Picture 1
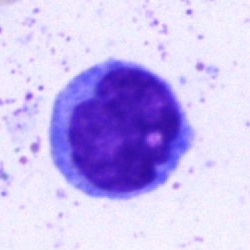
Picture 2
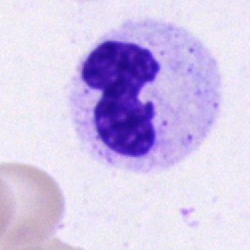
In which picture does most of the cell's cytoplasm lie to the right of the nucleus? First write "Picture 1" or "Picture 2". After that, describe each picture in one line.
Picture 2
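Picture 1: The rim of cytoplasm is widest on the left side of the cell.
Picture 2: The nucleus lies toward the left of the cell, leaving a wider band of cytoplasm on the right.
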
